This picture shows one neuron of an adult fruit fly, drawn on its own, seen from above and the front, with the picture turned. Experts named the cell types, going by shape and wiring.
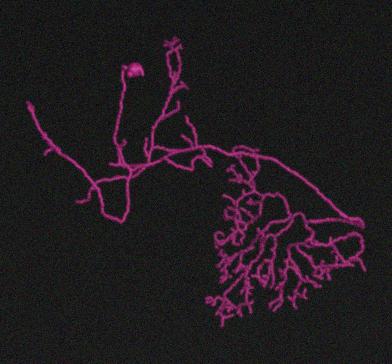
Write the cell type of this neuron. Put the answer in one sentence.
The cell type is FB2B_a.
